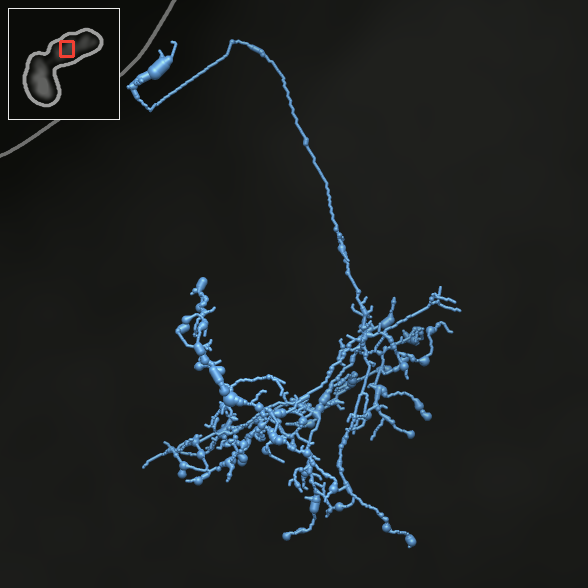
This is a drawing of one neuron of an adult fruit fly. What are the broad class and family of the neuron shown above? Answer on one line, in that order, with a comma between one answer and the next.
nerve-cord intrinsic neuron, hemilineage 16B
